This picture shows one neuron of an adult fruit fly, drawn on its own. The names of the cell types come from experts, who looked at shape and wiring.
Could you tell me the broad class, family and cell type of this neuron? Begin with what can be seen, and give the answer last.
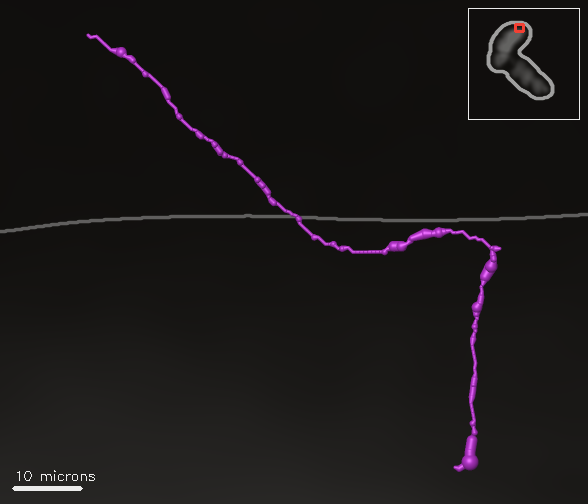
It lies in the brain. By the scale bar it is about 65 microns tall in this view. There are a dozen or fewer branch ends. Its broad class is photoreceptor or other optic-lobe sensory neuron. The name of its family is class visual. The cell type is R7p.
